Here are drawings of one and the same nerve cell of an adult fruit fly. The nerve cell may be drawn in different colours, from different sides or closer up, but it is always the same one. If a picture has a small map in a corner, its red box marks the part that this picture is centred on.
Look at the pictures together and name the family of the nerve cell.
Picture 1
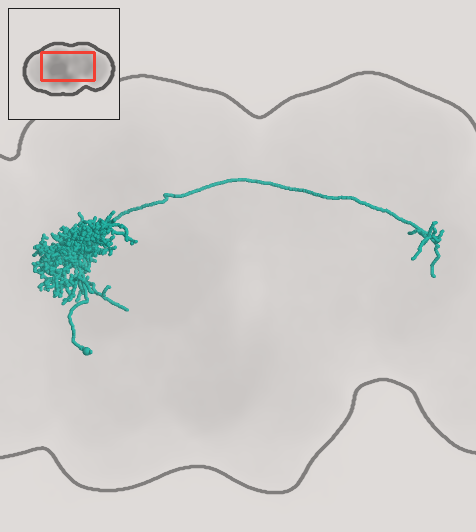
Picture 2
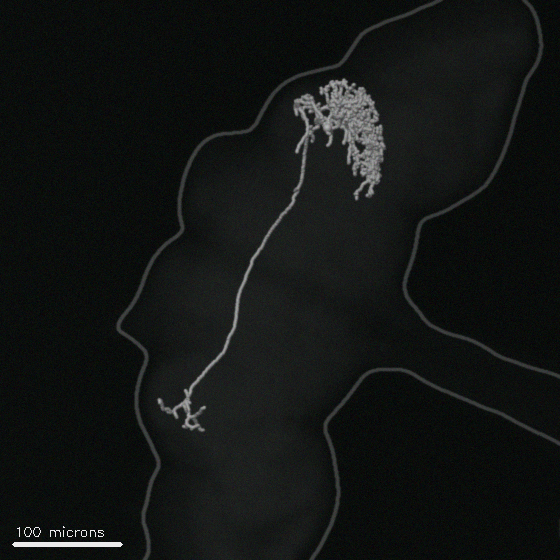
hemilineage VLPl&p1_lateral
